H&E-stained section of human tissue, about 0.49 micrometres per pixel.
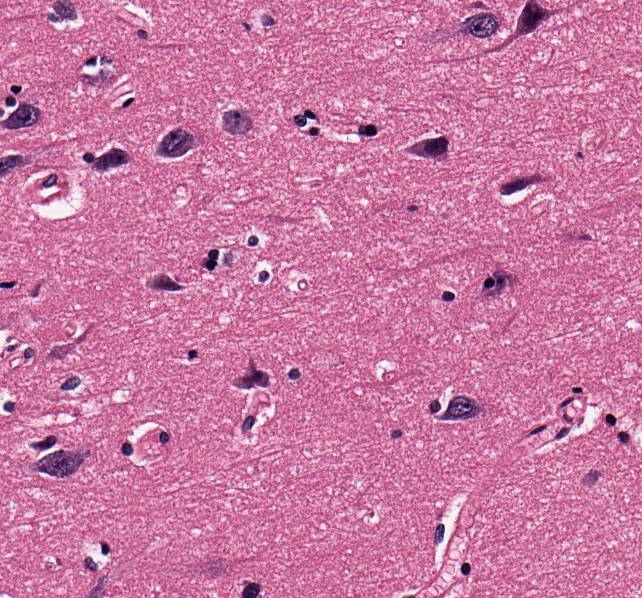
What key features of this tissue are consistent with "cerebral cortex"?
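This tissue is cerebral cortex. The whole field is a finely granular pink neuropil, with cells scattered singly through it. Several of these cells are neurons with a round, pale nucleus holding a single dark nucleolus, such as the cell at the right middle of the field.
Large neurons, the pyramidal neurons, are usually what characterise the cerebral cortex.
The neurons seen here therefore go with the name. The field shows no glands or epithelium, and no fat cells are present anywhere in it.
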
